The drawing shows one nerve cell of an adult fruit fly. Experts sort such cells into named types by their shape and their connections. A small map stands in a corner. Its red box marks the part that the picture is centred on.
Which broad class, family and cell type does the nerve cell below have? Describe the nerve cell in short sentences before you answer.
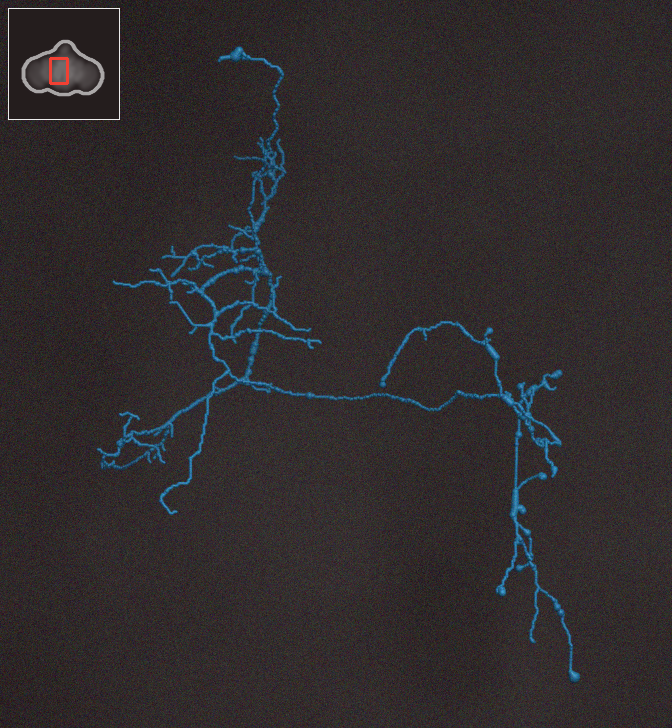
The picture shows dozens of branch ends. In this view it is taller than it is wide. It is a central-brain intrinsic neuron. Its family is hemilineage DM6_central1. The cell type is PS260.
